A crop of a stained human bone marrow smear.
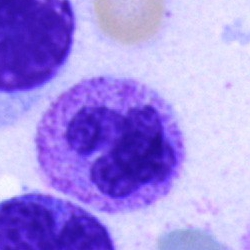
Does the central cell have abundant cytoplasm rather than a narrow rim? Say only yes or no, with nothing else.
Yes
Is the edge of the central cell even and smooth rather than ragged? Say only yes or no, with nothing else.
Yes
